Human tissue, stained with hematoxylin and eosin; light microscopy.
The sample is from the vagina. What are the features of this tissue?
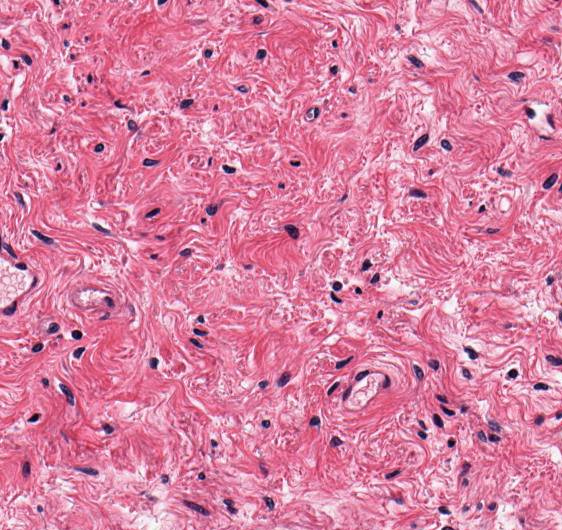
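Collagenous stroma, pink-staining, fills the field; no epithelium. Nuclei sparse, spread fairly evenly among abundant collagen. Most dark blue, slender, elongated; some curved or wavy. Little or no cytoplasm visible around these spindle-shaped nuclei, which sit directly among the fibres.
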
